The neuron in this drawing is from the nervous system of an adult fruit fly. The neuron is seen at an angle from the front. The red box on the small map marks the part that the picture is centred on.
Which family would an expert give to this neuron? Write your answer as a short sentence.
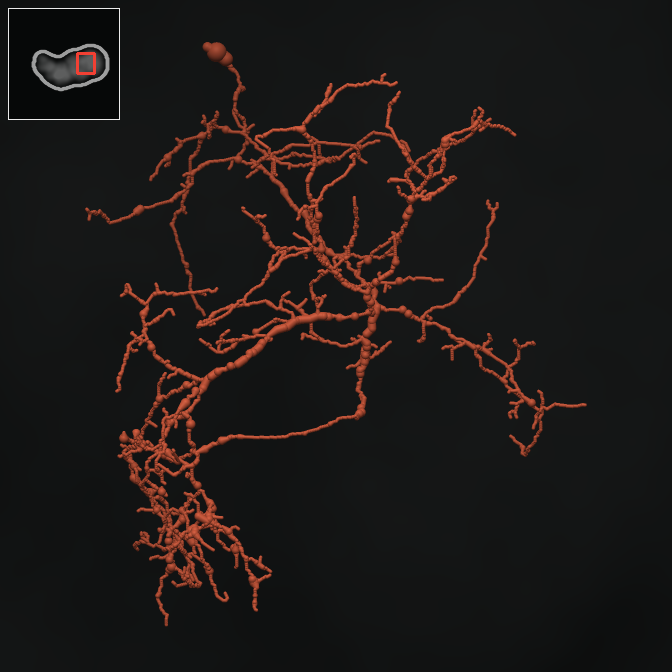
The family is hemilineage SMPpv2_ventral.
